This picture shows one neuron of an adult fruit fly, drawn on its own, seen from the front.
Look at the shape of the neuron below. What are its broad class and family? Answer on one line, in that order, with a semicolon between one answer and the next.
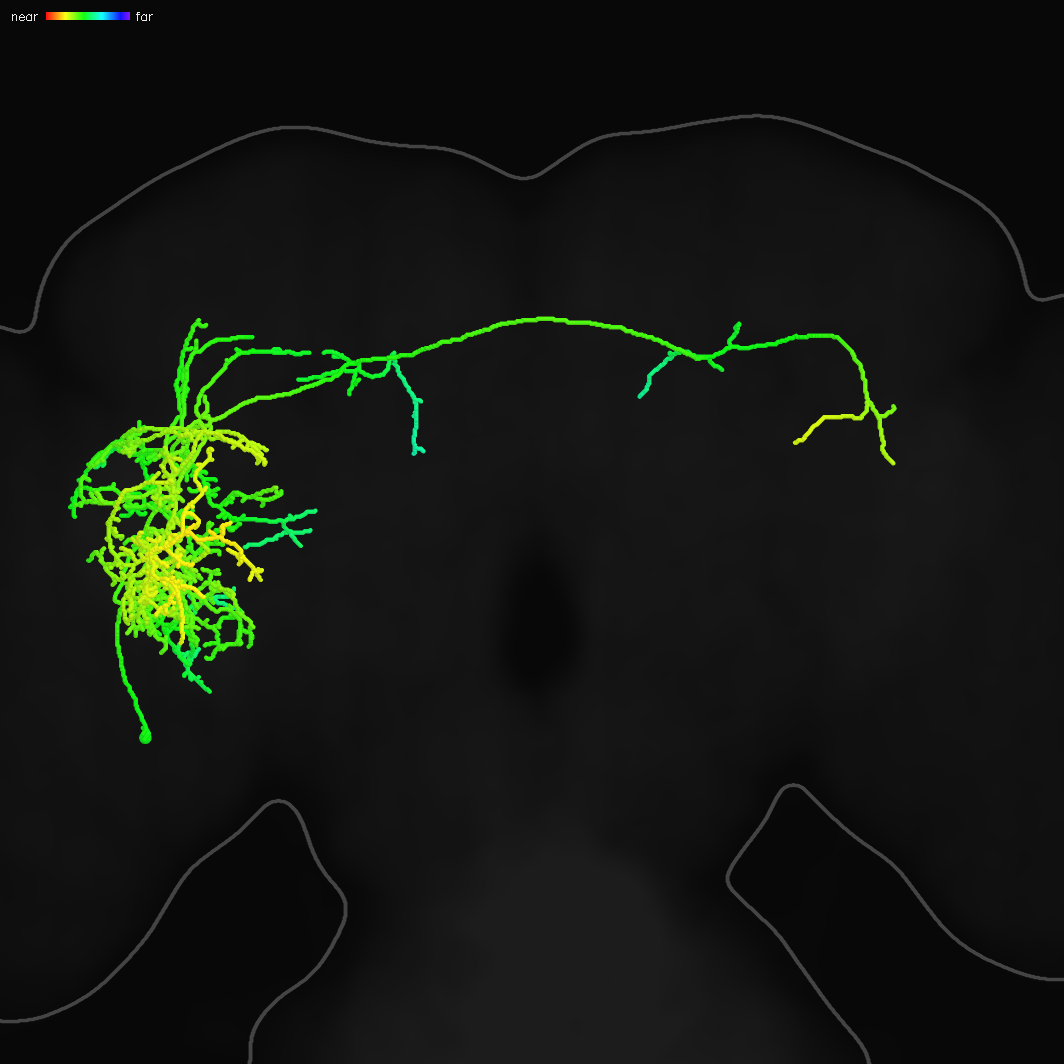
central-brain intrinsic neuron; hemilineage VLPl&p2_lateral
